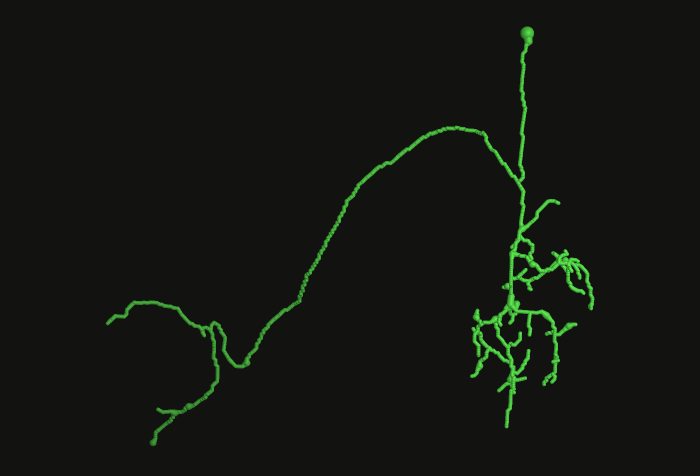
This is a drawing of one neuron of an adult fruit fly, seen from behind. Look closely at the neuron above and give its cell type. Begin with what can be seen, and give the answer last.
Its cell body lies at the upper right of the picture. The picture shows dozens of branch ends. It is a visual projection neuron. It is of cell type LPT100.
